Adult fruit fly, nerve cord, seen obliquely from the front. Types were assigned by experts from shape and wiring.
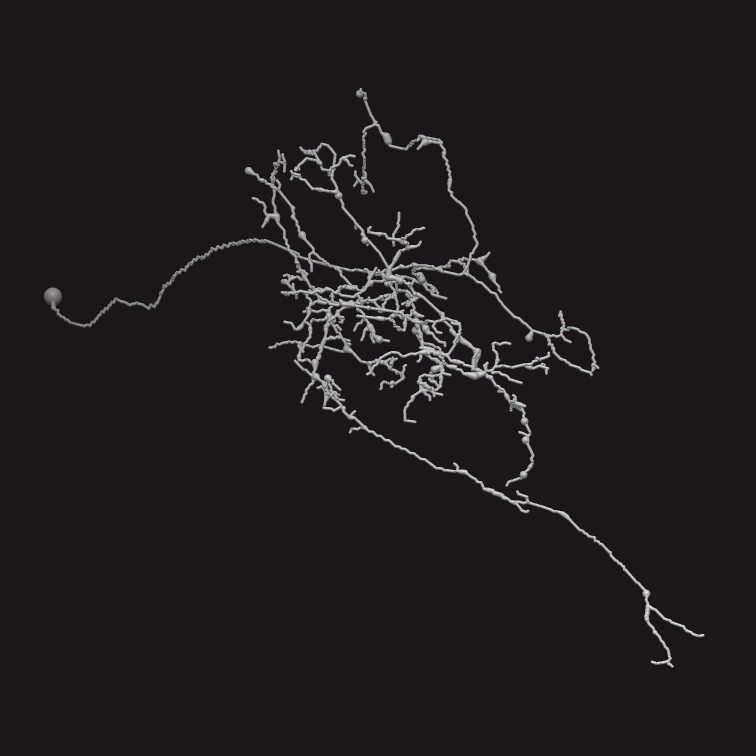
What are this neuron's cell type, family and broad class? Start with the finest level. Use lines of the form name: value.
cell type: IN05B090
family: hemilineage 05B
broad class: nerve-cord intrinsic neuron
